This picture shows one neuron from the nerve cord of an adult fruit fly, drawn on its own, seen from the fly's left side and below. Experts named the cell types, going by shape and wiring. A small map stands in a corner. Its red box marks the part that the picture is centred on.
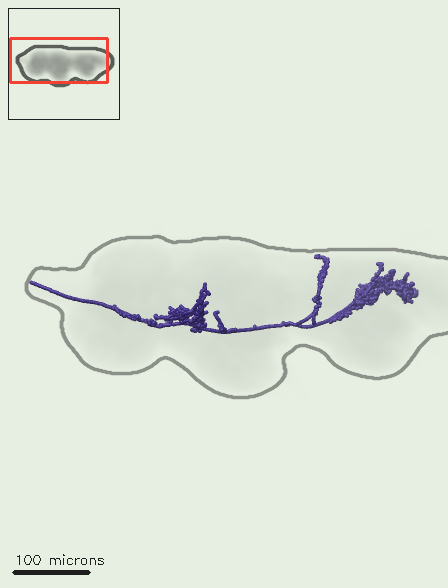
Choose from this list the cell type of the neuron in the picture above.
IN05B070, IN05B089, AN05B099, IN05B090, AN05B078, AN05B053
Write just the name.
AN05B053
